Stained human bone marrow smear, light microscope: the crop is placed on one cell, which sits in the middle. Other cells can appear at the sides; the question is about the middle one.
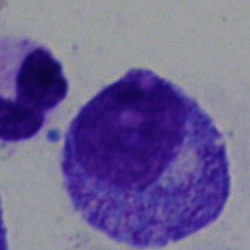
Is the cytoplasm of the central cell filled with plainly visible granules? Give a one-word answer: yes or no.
Yes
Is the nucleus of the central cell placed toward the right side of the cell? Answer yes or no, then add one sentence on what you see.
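No. The bluish-purple cytoplasm lies mainly below and to the right of the nucleus.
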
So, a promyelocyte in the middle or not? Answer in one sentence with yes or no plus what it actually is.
Yes, the cell in the middle of this smear crop is a promyelocyte.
